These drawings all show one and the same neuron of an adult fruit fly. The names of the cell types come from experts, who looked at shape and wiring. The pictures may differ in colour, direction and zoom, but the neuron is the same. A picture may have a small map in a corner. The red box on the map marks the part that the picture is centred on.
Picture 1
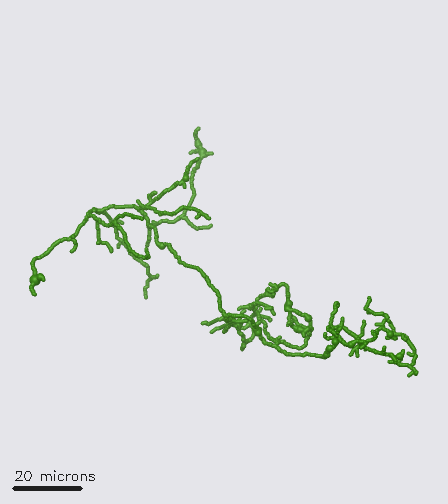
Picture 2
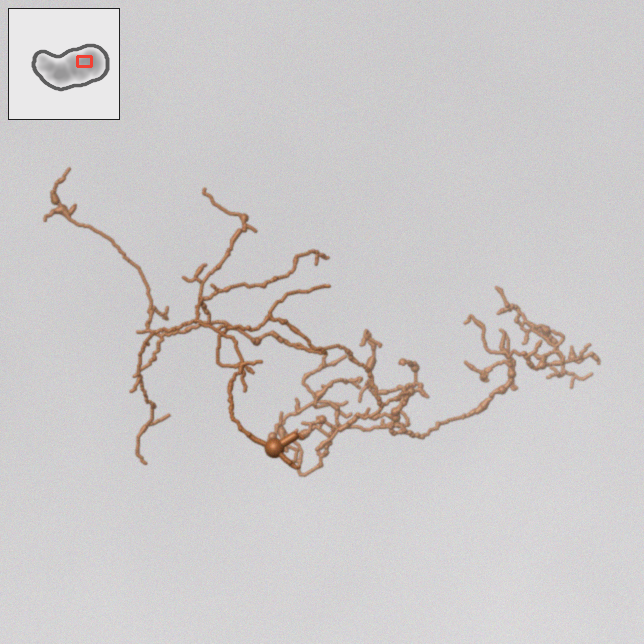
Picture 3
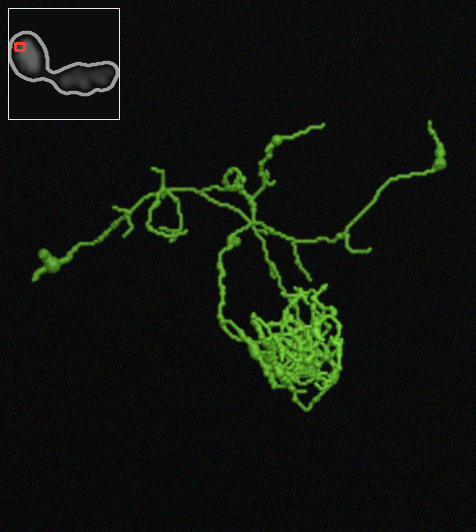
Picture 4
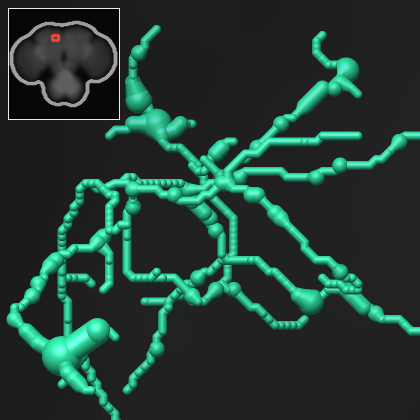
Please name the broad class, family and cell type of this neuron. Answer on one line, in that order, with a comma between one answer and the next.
central-brain intrinsic neuron, class DAN, PAM06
